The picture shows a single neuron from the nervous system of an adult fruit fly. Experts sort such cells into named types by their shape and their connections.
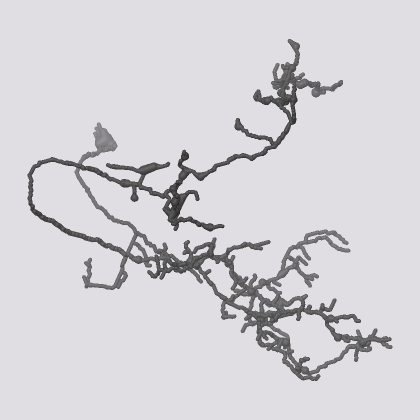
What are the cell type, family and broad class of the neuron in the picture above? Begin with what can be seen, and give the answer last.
The picture shows dozens of branch ends. As drawn here it is about as wide as it is tall. The cell type is CB2379. Its family is hemilineage VLPl2_posterior. It is a central-brain intrinsic neuron.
